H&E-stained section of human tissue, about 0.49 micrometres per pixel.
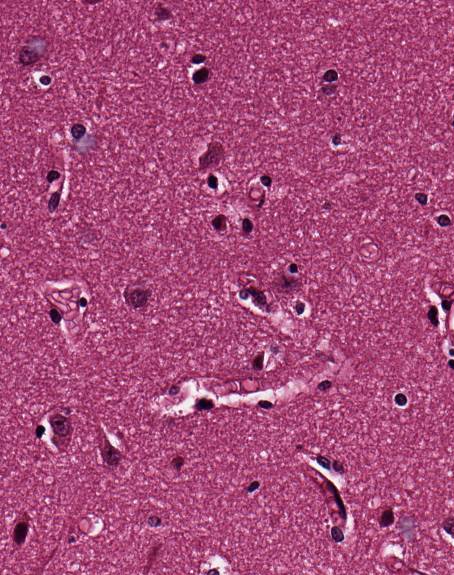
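Cerebral cortex, haematoxylin and eosin. A finely granular, slightly vacuolated pink fibrillary background fills the whole field, with no organised units such as lobules or glands. Small round dark nuclei are scattered singly and fairly evenly, not packed together; many sit in a clear halo rather than visible pink cytoplasm. An elongated capillary crosses the lower middle roughly horizontally.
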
